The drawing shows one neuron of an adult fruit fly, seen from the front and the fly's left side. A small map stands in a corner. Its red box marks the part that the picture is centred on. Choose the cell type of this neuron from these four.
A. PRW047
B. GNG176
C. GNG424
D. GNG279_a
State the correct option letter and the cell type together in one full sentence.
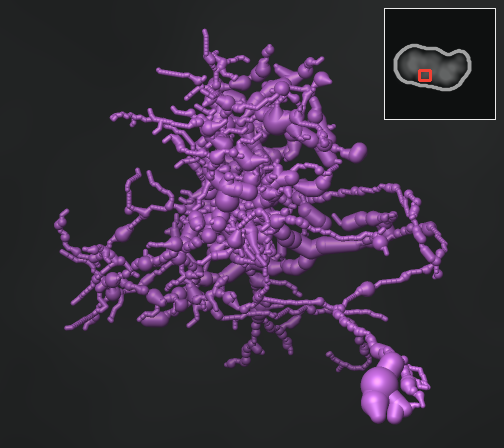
The neuron takes the cell type PRW047, listed as option A.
